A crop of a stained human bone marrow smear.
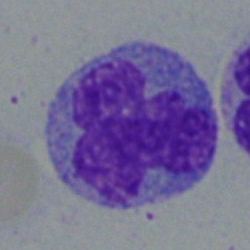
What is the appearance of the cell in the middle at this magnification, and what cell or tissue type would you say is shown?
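The cell outline is round. A moderate rim of pale greyish-blue cytoplasm surrounds the nucleus, and no vacuoles are seen in it. This is a monocyte.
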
